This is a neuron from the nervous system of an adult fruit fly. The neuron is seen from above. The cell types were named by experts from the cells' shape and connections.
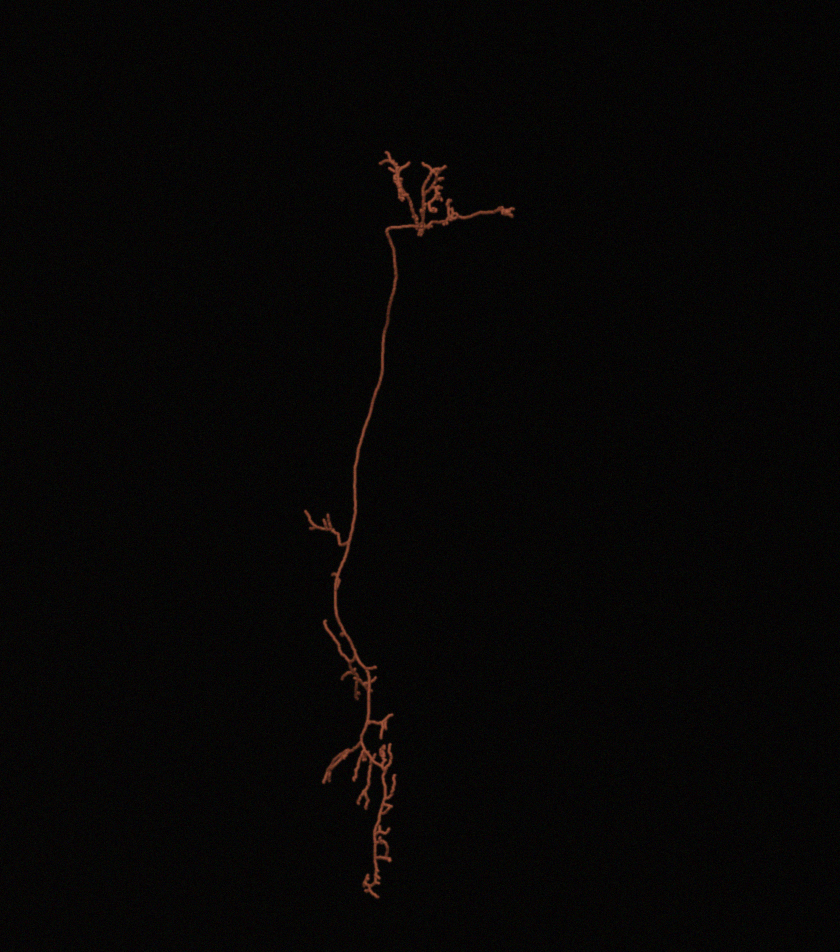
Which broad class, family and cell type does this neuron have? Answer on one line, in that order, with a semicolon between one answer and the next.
descending neuron; hemilineage LB19; DNg50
